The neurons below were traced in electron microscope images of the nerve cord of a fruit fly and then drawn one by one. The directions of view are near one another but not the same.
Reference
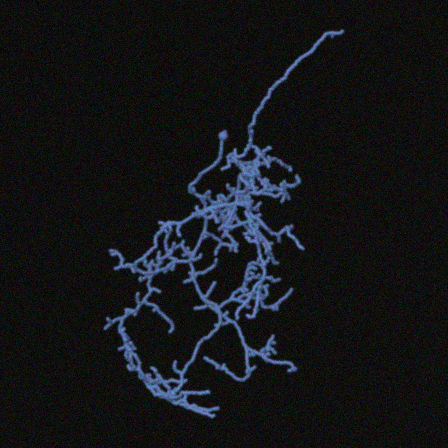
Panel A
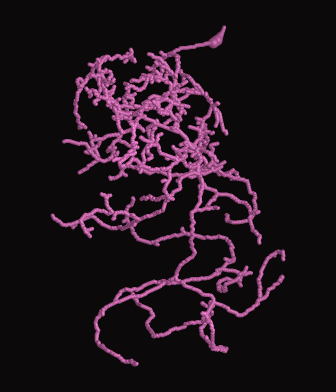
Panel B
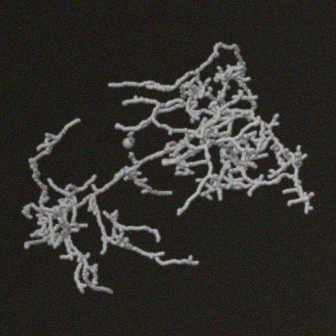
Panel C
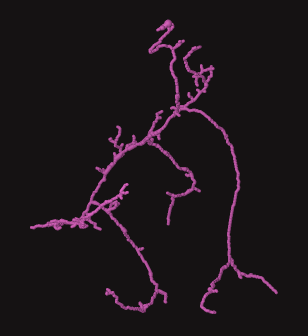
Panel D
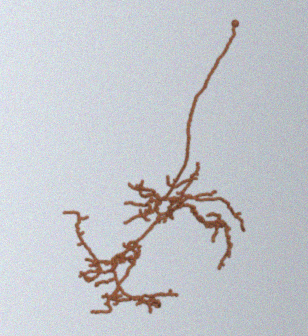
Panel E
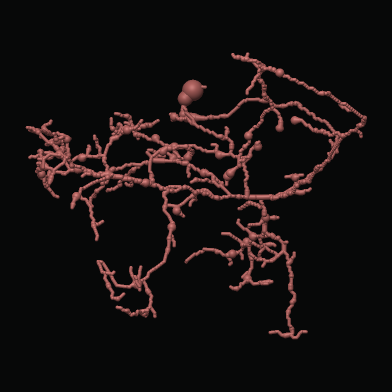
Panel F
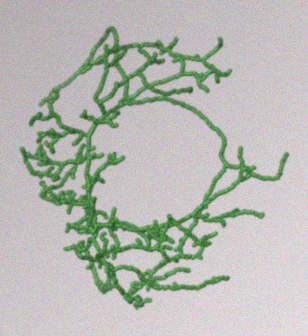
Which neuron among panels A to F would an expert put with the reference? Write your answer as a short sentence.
Panel B shows a neuron of the same cell type.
